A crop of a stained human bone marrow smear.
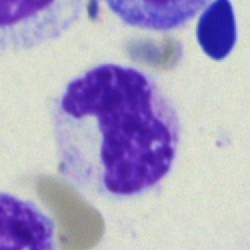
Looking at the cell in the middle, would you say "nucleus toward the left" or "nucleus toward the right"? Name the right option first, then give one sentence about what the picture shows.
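Nucleus toward the right. The nucleus fills most of the cell and lies toward the right.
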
